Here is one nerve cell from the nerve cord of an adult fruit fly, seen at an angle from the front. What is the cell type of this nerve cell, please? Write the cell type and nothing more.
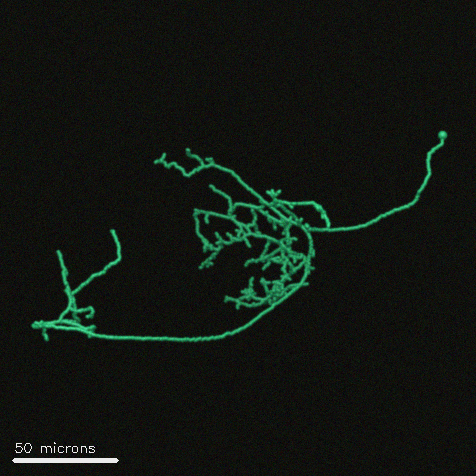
IN01A054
